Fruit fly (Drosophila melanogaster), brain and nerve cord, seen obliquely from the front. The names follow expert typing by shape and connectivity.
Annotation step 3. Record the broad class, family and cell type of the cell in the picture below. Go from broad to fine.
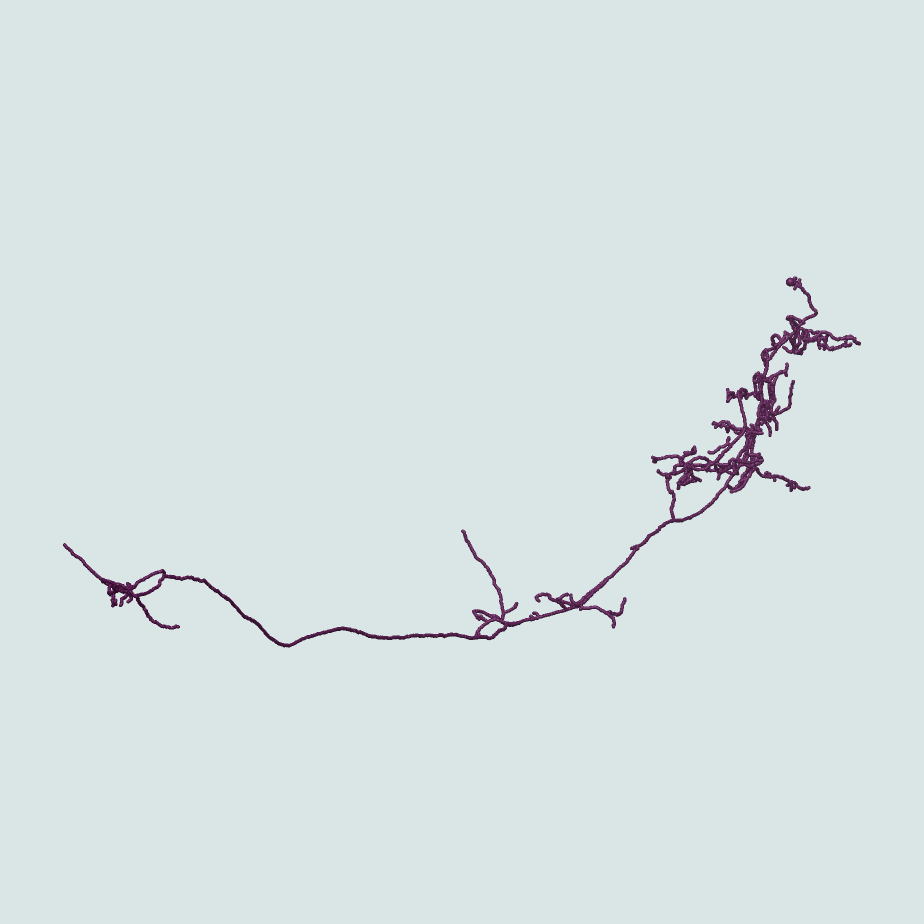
ascending neuron; hemilineage 05B; AN05B045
